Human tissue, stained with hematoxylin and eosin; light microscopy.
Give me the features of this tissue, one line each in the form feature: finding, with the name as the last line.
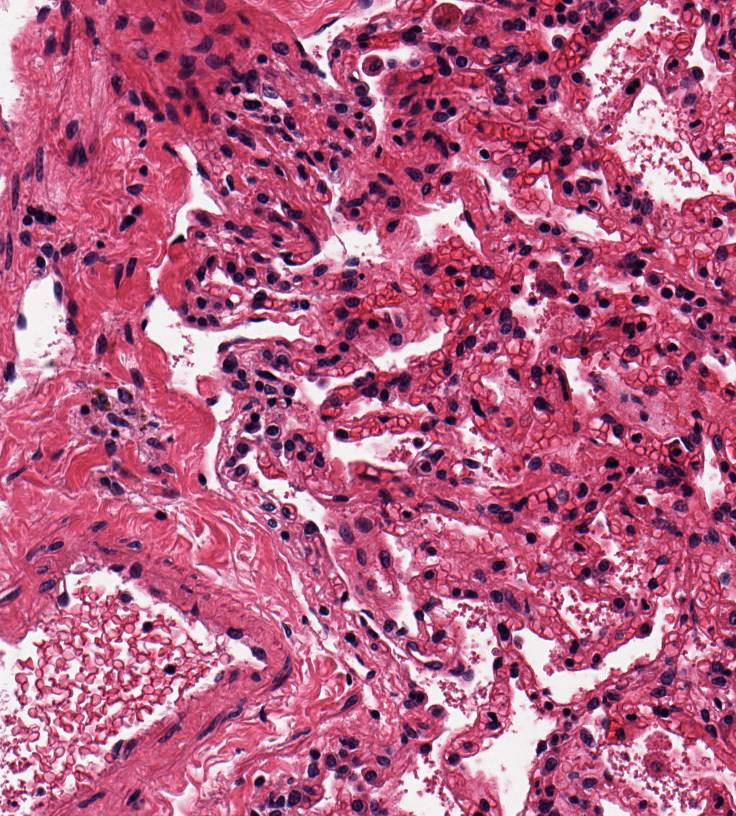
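Layout: thin branching septa around irregular open spaces, right and centre; dense fibrous tissue, left
Spaces: mostly clear, only scattered red blood cells
Septal nuclei: mostly small, round, darkly stained
Absent: cartilage, glands, fat cells
Tissue: lung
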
